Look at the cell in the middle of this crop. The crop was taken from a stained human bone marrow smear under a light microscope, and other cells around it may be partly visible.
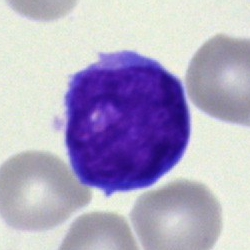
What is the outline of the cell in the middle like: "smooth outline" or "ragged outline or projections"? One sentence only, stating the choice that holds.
It is a rough edge that this cell shows.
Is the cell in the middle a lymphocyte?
no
